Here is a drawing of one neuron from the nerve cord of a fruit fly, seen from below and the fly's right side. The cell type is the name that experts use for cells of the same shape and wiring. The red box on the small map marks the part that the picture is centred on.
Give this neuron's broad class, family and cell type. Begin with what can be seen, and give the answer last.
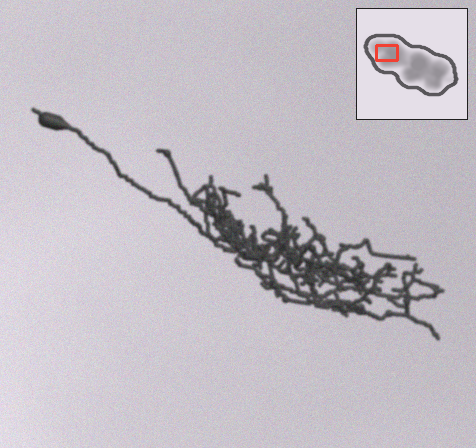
The picture shows dozens of branch ends. As drawn here it is wider than it is tall. It is a nerve-cord intrinsic neuron. Its family is hemilineage 01B. Its cell type is IN01B065.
